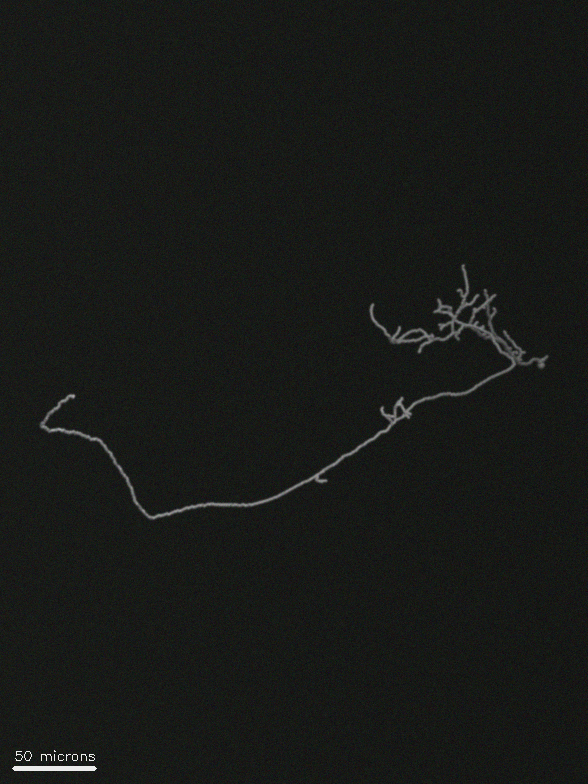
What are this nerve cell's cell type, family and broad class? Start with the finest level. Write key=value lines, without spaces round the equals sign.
cell_type=AN07B072_d
family=hemilineage 07B
broad_class=ascending neuron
